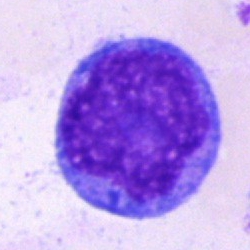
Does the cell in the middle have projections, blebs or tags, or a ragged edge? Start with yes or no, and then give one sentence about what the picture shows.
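No. The cell has a smooth, nearly round outline.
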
